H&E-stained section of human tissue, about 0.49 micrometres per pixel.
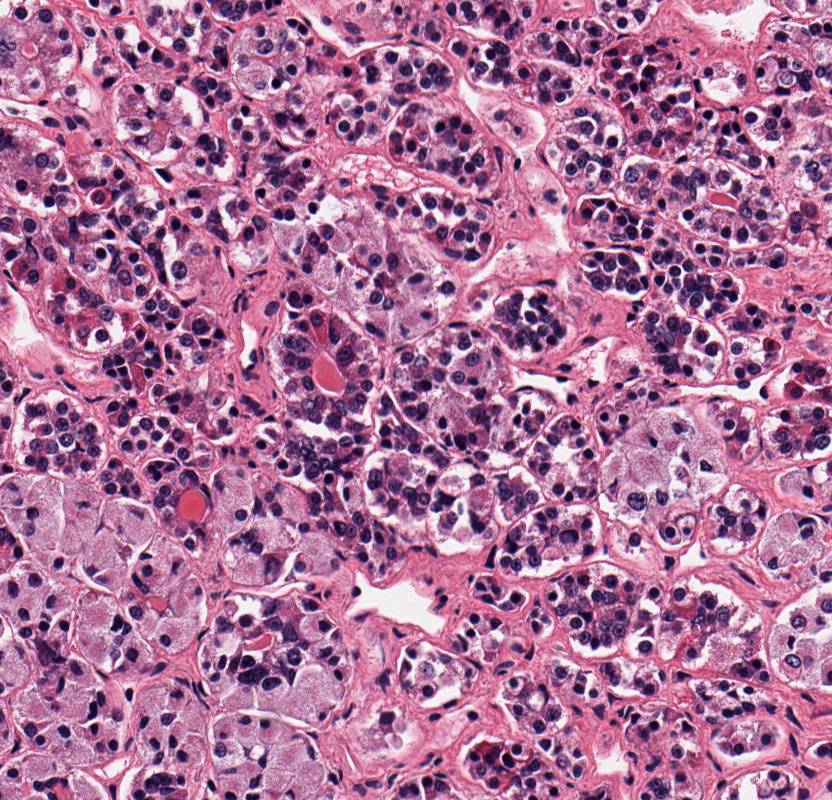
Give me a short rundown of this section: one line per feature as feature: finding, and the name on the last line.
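Arrangement: cells in small rounded nests, each ringed by a thin pink septum, all through the field.
Nuclei: small, round, fairly uniform; no striking variation in size or shape.
Stroma: scant, delicate pink fibrous septa holding slit-like thin-walled vascular spaces.
Fat: I find no fat cells anywhere in the field.
Name: pituitary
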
